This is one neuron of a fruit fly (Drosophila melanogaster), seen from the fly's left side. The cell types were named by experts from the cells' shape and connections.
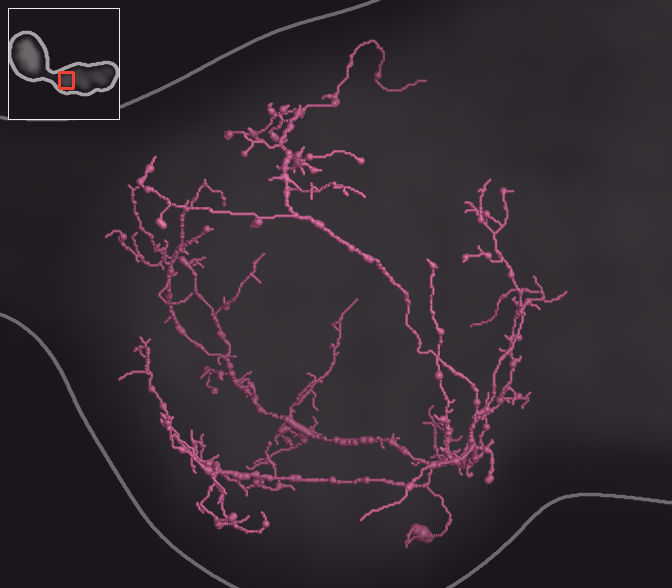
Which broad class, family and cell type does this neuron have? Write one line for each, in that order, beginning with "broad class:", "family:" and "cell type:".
broad class: nerve-cord intrinsic neuron
family: hemilineage 04B
cell type: IN04B041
